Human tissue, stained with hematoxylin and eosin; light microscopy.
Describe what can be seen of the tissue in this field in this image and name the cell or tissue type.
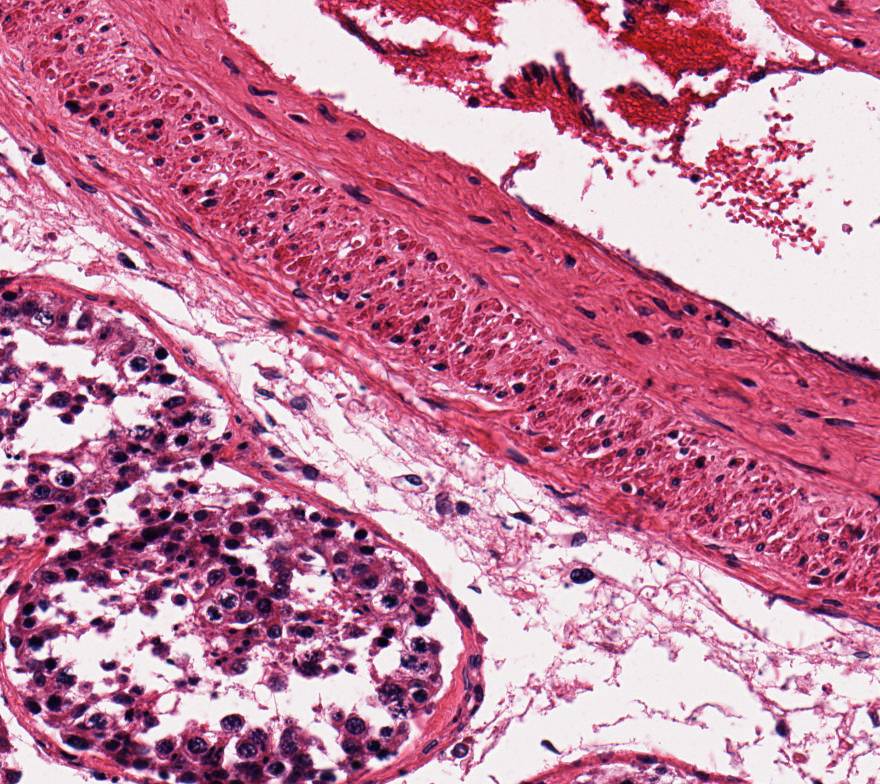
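In the vessel wall's outer parts, fibres and spindle-shaped nuclei run parallel to its long axis. Lower left, a rounded tubule is packed with several layers of rounded cells with dark round nuclei, bounded by a thin pink fibrous wall holding flattened nuclei. This one's testis.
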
